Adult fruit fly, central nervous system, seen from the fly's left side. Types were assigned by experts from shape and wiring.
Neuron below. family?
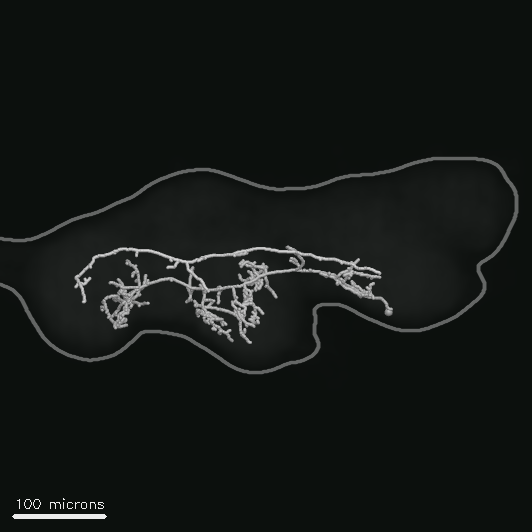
hemilineage 08B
